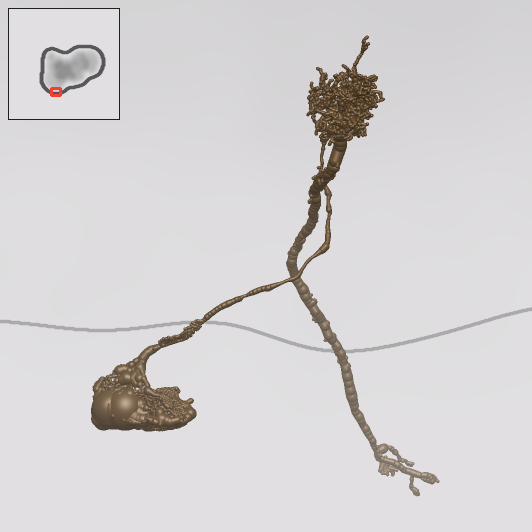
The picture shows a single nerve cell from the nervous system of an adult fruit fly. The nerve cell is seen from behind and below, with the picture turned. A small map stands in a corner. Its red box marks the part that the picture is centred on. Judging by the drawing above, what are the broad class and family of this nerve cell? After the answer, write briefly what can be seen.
Its broad class is optic-lobe intrinsic neuron. The family is T. The cell body is at the lower left of the picture. The picture shows dozens of branch ends.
